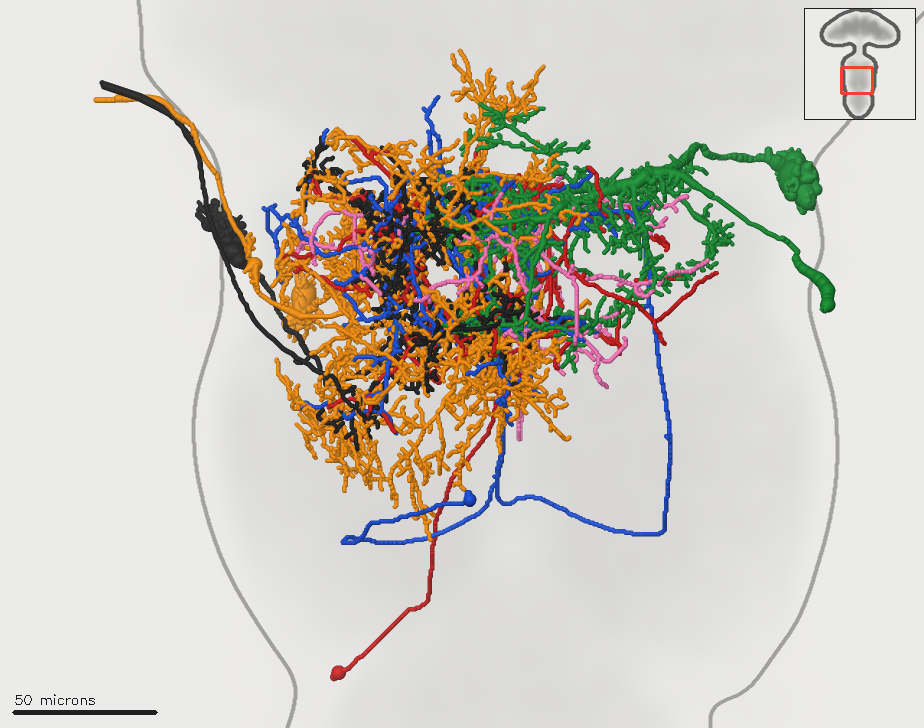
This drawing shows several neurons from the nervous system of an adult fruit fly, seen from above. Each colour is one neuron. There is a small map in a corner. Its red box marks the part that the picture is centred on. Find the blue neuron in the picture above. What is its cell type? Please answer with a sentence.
The cell type is IN19B043.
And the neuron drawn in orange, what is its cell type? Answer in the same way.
The cell type is tp2 MN.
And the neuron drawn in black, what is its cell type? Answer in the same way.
The cell type is DVMn 1a-c.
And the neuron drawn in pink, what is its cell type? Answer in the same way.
The cell type is IN00A047.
